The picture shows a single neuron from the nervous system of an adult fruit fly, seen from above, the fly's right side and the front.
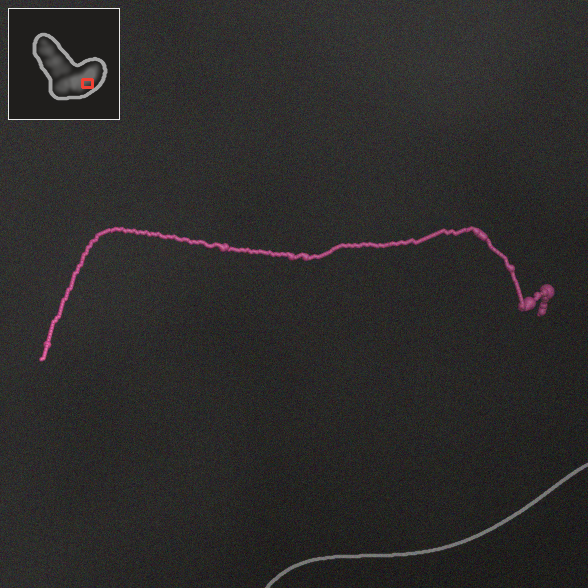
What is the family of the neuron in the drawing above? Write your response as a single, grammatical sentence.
Family assignment for this neuron is class olfactory.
